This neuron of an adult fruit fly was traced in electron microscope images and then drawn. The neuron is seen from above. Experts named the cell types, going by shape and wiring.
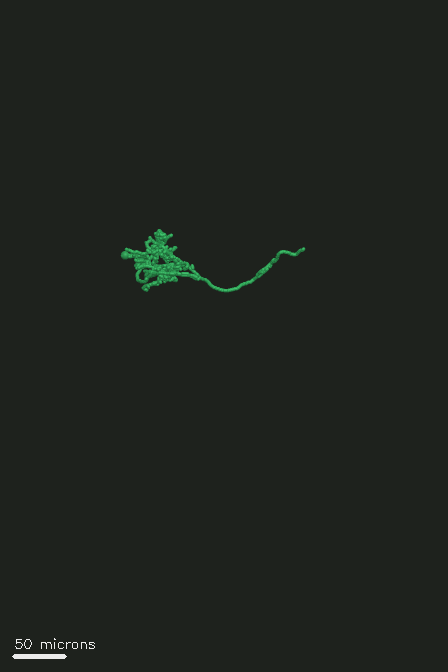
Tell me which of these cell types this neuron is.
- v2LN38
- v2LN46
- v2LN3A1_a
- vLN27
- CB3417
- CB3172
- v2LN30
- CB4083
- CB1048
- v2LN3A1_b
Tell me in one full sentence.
The cell type that this neuron has is CB3417.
